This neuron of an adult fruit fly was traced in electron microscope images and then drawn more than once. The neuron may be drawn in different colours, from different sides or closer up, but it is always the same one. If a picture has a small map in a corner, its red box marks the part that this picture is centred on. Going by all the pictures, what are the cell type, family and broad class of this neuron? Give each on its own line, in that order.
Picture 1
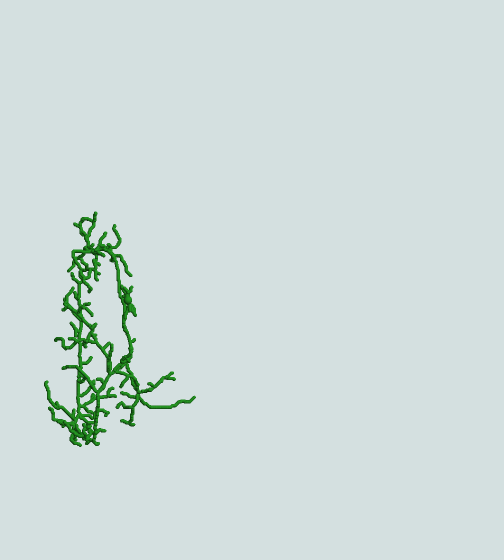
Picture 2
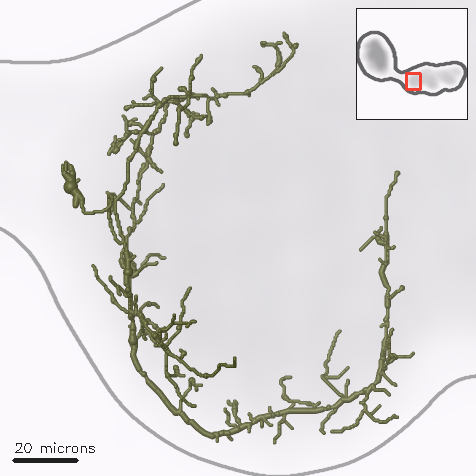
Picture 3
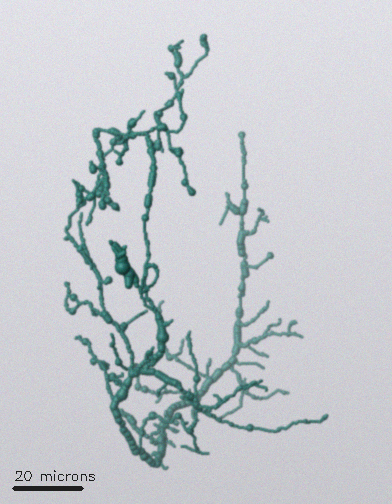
IN08A010
hemilineage 08A
nerve-cord intrinsic neuron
